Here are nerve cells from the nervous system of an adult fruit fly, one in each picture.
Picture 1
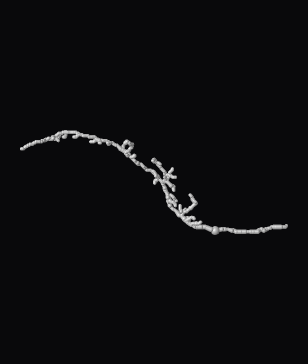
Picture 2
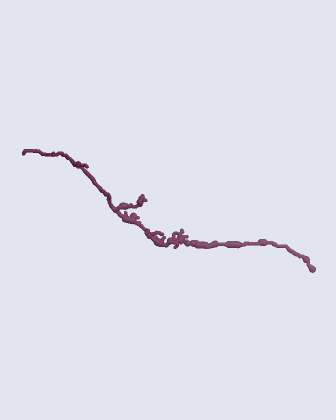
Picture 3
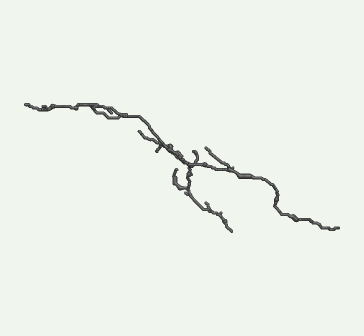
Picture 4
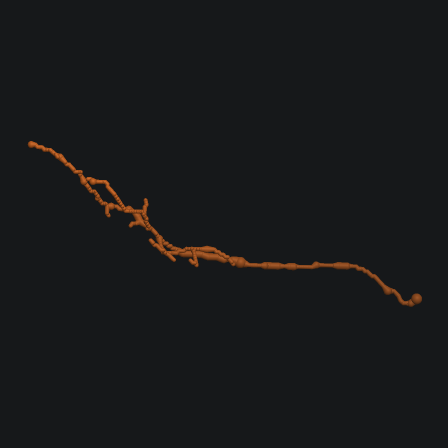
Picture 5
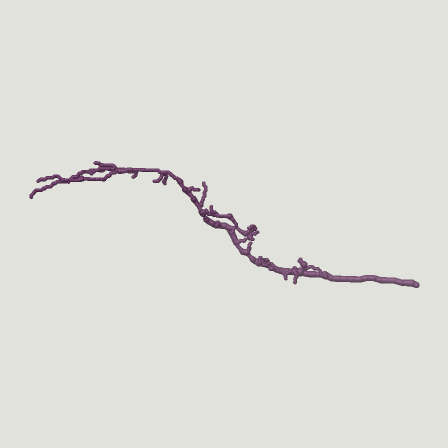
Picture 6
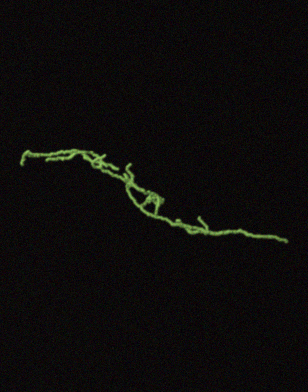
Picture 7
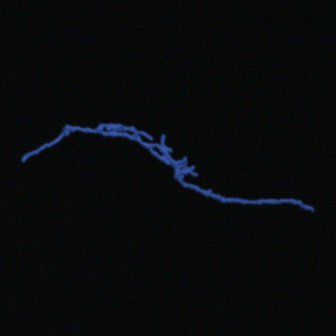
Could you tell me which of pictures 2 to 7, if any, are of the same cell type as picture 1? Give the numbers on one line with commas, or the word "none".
2, 4, 5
